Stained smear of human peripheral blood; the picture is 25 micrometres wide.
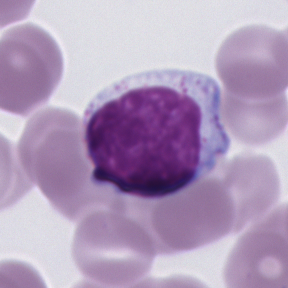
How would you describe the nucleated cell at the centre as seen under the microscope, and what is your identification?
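A round nucleus, about 10 micrometres across, sits off-centre toward the lower left and fills about 70% of the cell's area. Its chromatin is dark purple and clumped, with small paler patches between the clumps. The pale greyish blue cytoplasm forms its widest band along the upper and right sides of the cell. The cell is a large granular lymphocyte.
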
